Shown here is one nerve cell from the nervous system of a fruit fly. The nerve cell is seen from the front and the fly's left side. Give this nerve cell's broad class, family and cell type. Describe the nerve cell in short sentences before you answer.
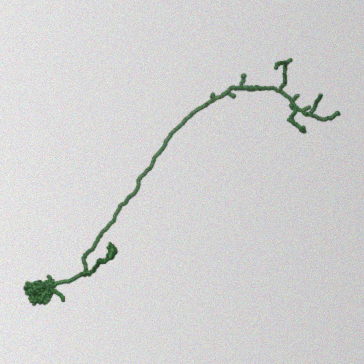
As drawn here it is wider than it is tall. This is a central-brain intrinsic neuron. The family is hemilineage ALl1_ventral. The cell type is VA7m_lPN.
